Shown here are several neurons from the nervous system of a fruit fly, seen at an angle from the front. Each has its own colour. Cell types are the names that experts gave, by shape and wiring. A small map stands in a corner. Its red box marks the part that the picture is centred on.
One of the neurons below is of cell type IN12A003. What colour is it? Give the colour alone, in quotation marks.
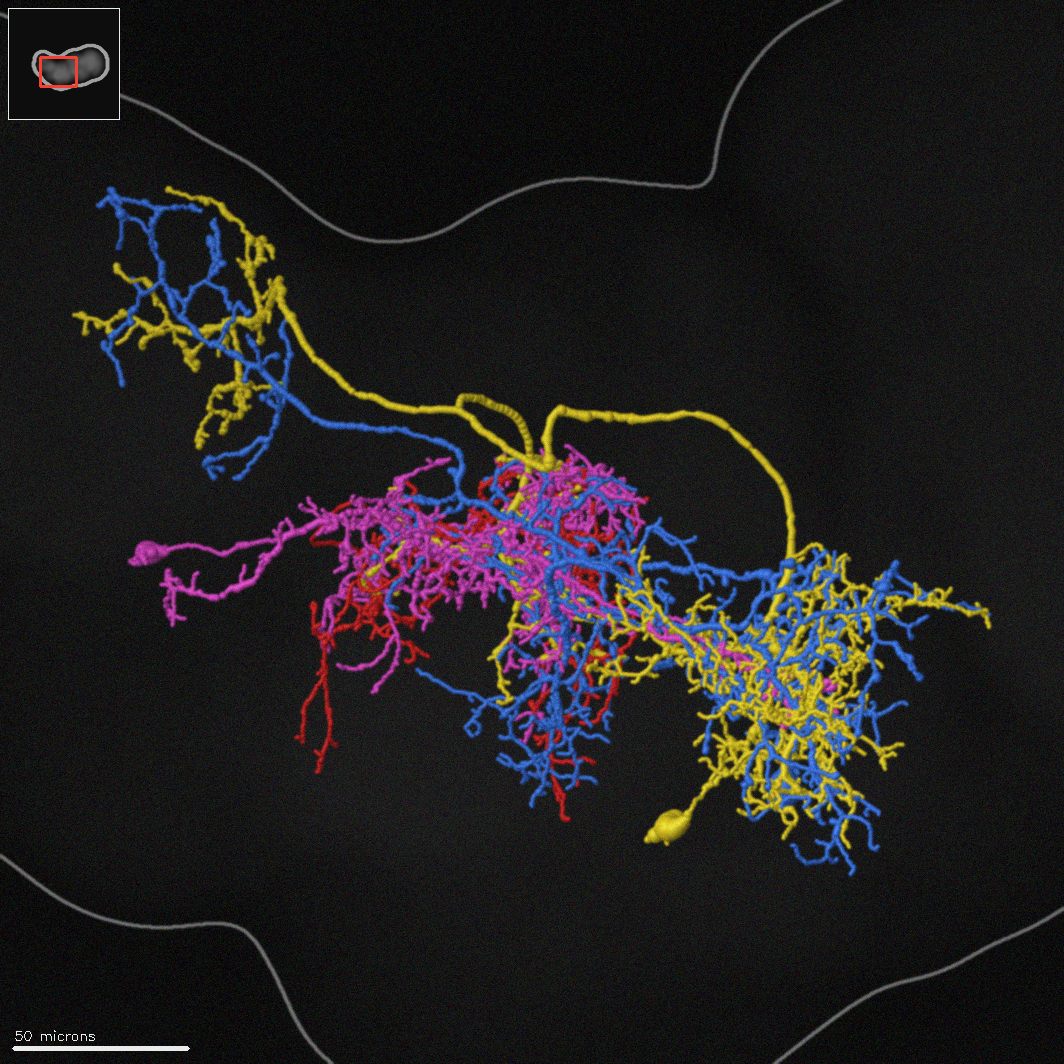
"yellow"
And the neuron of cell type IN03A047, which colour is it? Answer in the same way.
"red"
